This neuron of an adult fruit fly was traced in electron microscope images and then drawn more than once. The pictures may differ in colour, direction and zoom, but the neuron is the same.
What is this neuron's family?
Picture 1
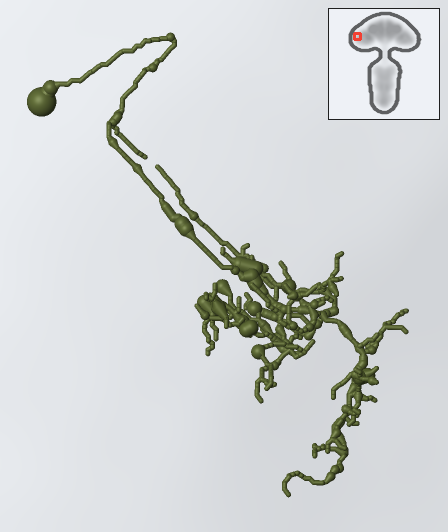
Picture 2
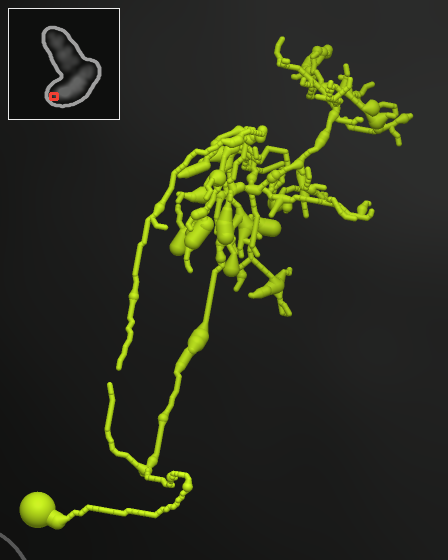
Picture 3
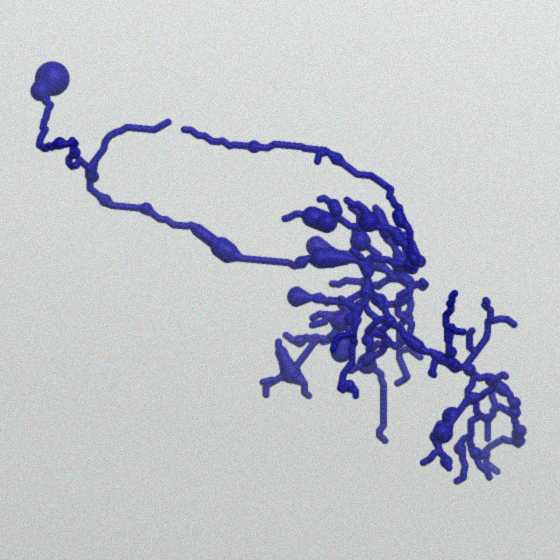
Mi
